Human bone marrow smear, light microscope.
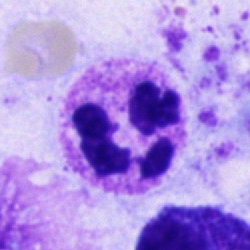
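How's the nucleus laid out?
In several separate lobes, with dense, darkly stained chromatin.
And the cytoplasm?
Pale pinkish-lilac, with fine pink-violet granules spread through it.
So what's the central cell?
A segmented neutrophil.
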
